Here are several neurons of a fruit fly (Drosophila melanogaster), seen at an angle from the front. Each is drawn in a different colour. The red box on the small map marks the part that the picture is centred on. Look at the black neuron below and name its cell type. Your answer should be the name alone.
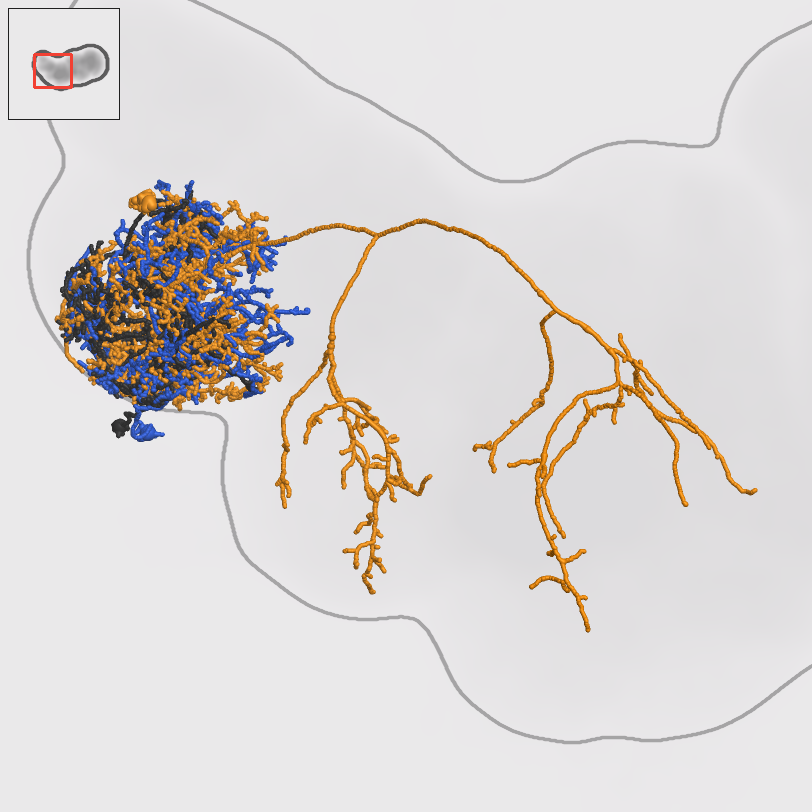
IN16B036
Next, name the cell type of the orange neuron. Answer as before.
IN19A018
